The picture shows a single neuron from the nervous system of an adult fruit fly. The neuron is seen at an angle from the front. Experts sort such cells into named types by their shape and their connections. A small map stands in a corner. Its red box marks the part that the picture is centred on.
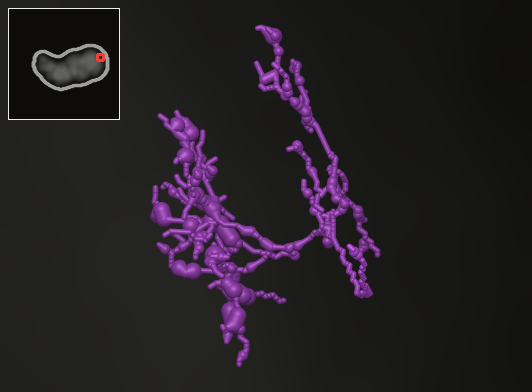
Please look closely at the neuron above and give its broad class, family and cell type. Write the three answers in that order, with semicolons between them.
optic-lobe intrinsic neuron; Dm; Dm10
